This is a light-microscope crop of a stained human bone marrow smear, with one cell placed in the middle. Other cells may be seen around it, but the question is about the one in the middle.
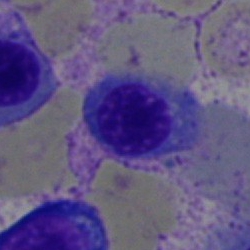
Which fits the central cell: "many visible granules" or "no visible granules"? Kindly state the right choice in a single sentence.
No visible granules are present in the cytoplasm of the cell.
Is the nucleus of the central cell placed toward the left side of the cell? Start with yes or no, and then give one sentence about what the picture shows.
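Yes. The nucleus sits off-centre, toward the left side of the cell.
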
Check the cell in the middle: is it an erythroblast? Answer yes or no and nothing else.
yes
